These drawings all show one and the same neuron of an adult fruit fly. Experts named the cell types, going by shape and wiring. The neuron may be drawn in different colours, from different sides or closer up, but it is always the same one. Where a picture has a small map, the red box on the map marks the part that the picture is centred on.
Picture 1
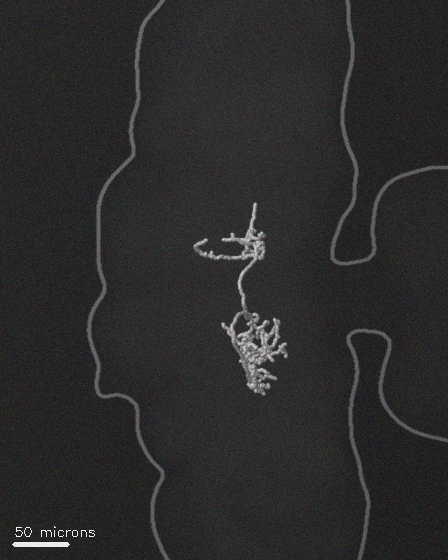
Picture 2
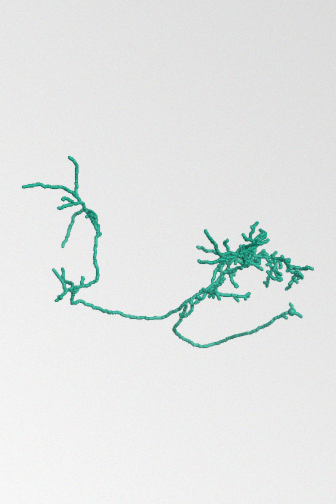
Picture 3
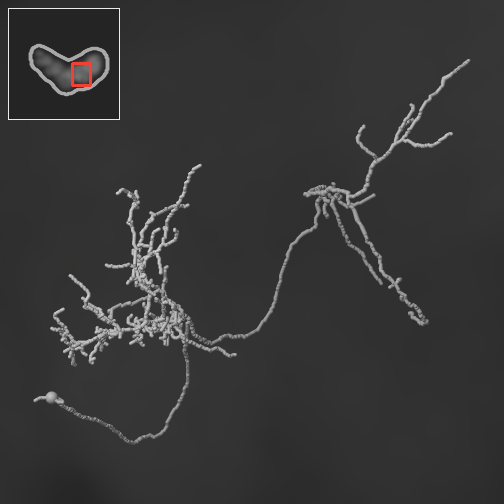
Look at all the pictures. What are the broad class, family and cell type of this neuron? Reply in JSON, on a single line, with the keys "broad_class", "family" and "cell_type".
{"broad_class": "central-brain intrinsic neuron", "family": "hemilineage LB3", "cell_type": "PS347_b"}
